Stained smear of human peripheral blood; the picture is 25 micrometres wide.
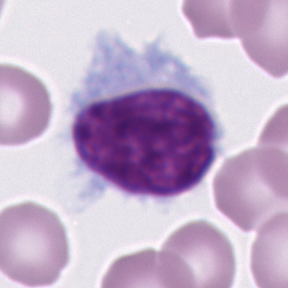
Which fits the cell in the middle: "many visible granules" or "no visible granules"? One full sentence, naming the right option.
The cytoplasm of the cell shows no visible granules.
